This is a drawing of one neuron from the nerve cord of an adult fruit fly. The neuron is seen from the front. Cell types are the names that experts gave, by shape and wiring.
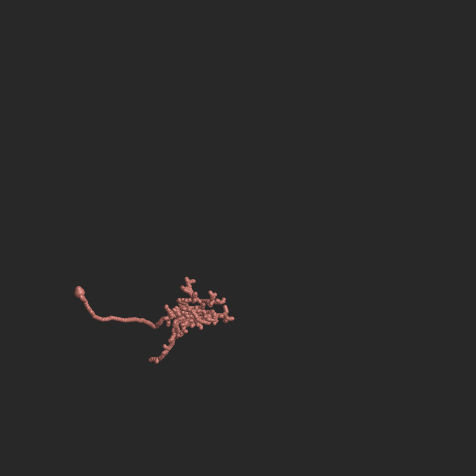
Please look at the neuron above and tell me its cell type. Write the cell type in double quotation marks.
"IN09A039"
